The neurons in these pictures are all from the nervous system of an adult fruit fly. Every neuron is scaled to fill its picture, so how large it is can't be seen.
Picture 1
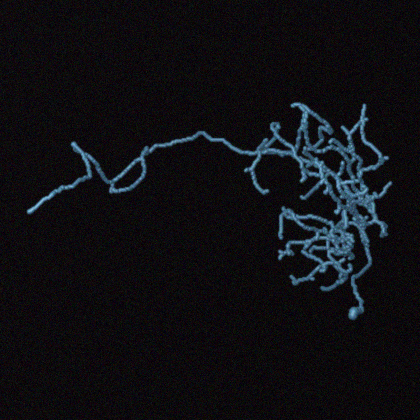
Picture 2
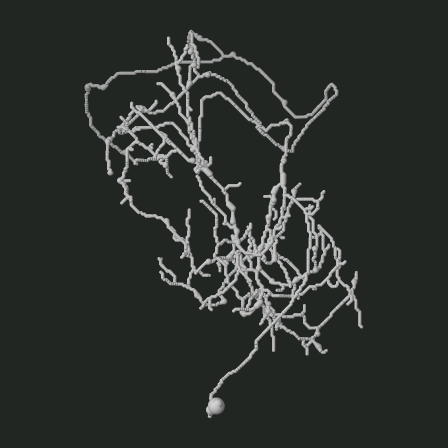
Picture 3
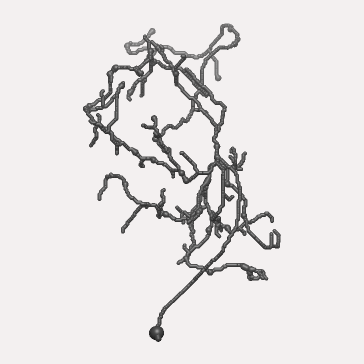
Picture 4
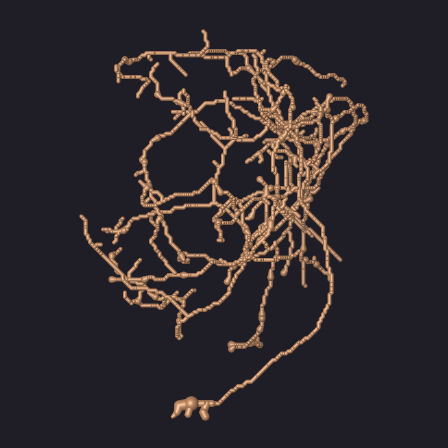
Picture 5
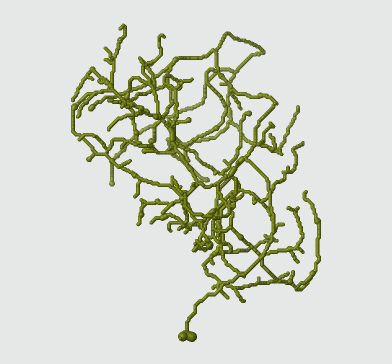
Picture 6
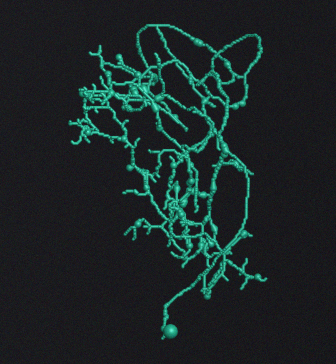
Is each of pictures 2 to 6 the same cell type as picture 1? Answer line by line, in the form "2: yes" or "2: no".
2: yes
3: yes
4: no
5: yes
6: yes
